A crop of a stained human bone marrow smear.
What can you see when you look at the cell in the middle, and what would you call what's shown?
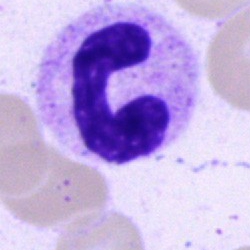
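Note the nucleus: a single curved band shaped like the letter C, opening to the right, with no thin threads pinching it into separate lobes. Its chromatin is dense and dark purple. The cytoplasm holds no vacuoles. Shown here is a band neutrophil.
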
